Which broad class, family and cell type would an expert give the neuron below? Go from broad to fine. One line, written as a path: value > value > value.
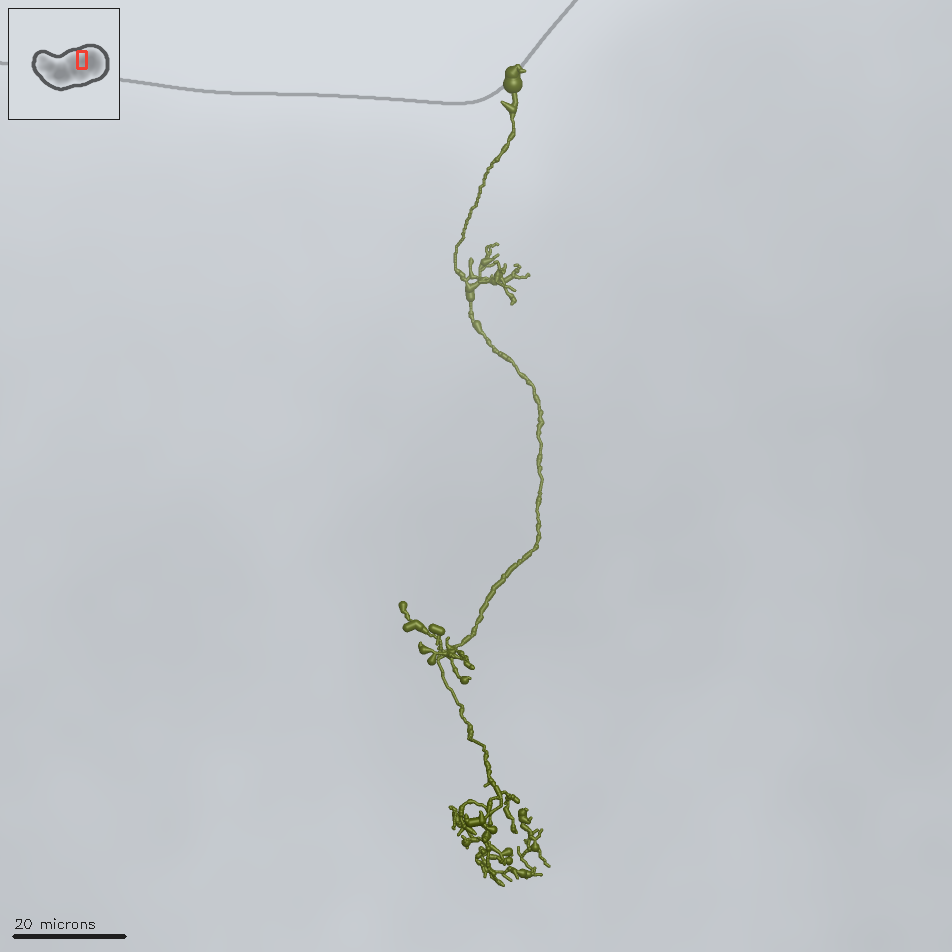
central-brain intrinsic neuron > class CX > PFNm_a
